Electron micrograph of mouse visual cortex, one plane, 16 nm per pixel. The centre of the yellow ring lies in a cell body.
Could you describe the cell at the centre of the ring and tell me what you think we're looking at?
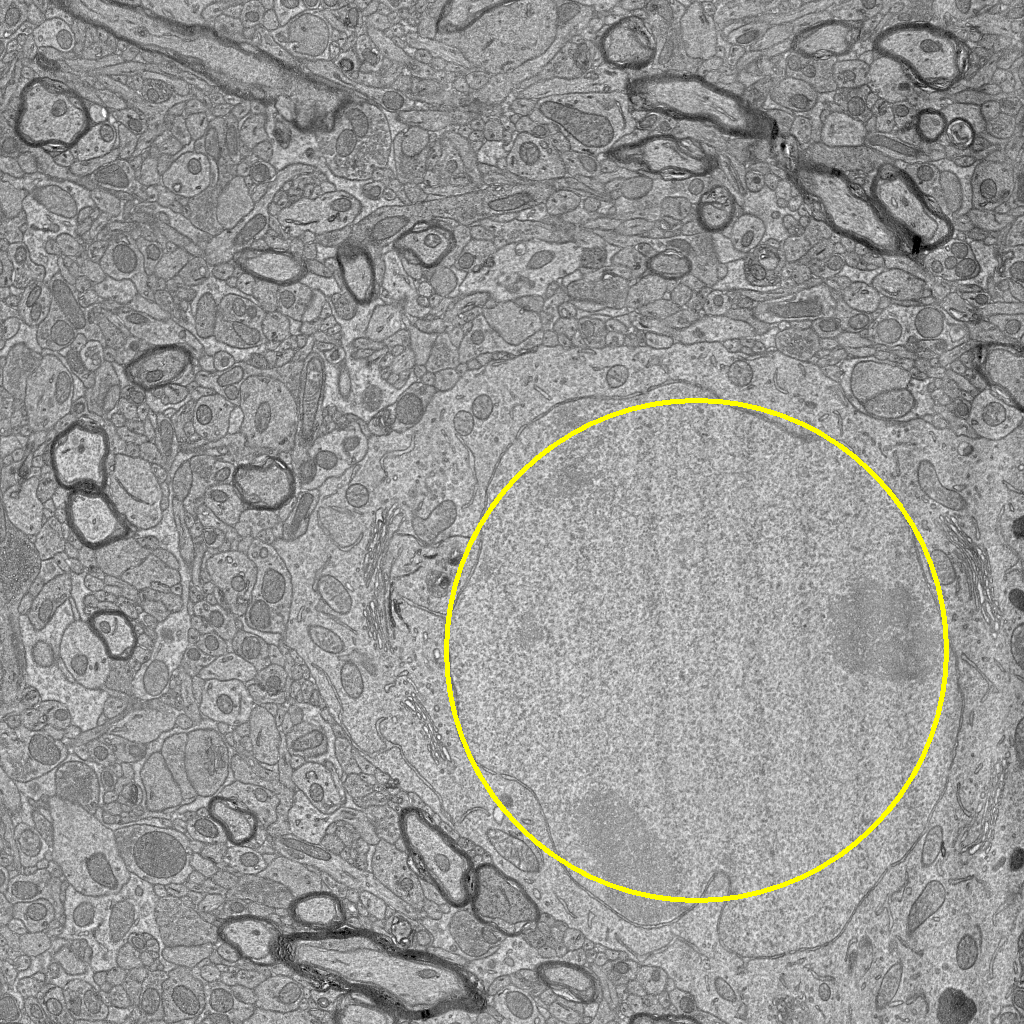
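Nucleus large, round, almost entirely in view, nearly filling the ring. Envelope smooth, no deep folds. Chromatin pale, finely dispersed; no dark band along the envelope. A few darker patches inside, faint and diffuse, not compact or dense. This is an excitatory neuron.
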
